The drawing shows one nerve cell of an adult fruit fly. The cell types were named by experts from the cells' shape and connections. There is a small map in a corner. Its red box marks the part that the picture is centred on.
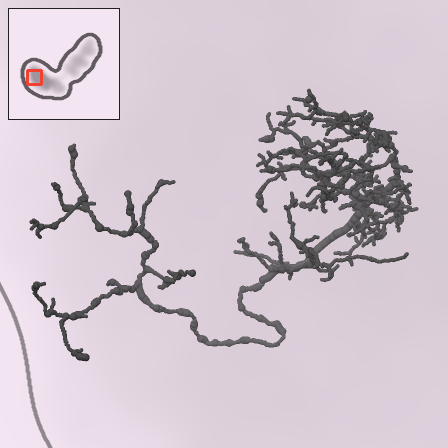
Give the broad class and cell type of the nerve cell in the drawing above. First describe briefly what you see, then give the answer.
The drawing shows no cell body. As drawn here it is wider than it is tall. Its broad class is central-brain intrinsic neuron. The cell type is PVLP085.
